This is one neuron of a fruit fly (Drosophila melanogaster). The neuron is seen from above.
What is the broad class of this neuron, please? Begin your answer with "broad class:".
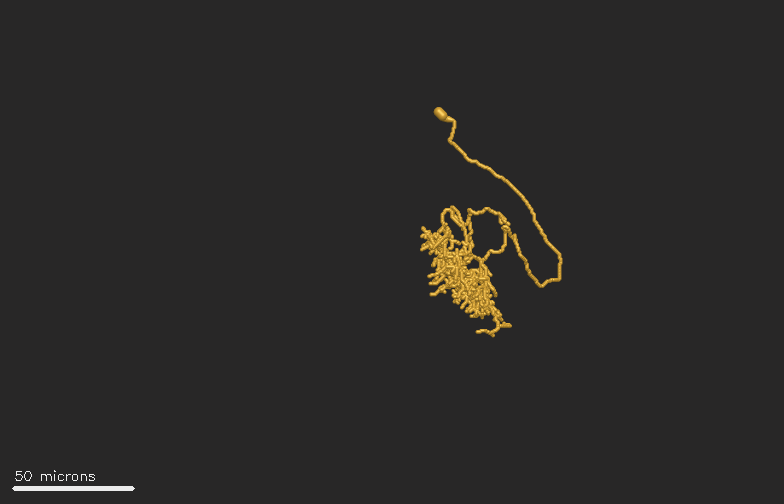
broad class: optic-lobe intrinsic neuron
